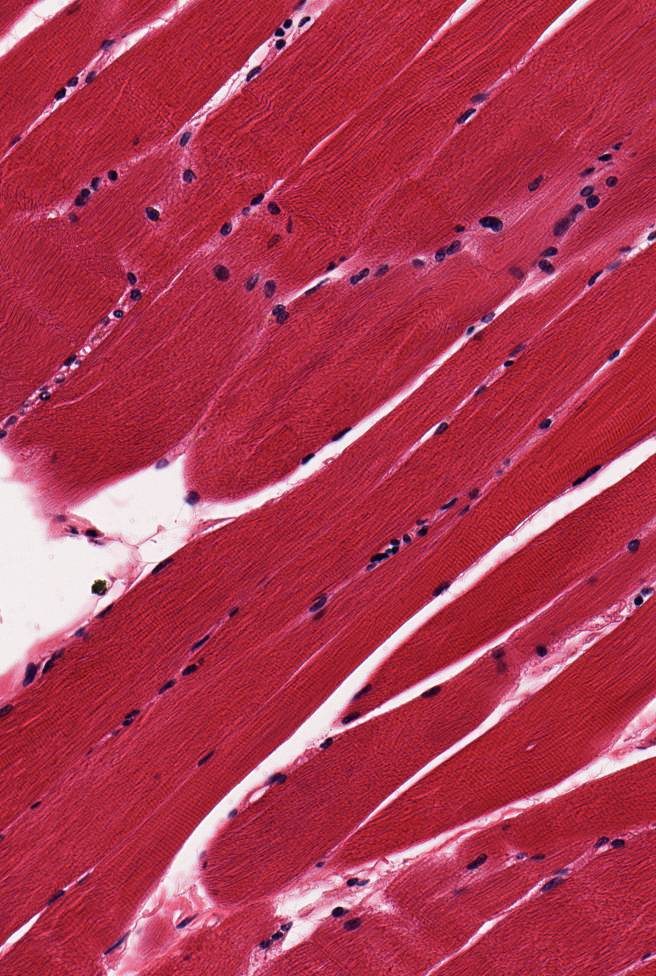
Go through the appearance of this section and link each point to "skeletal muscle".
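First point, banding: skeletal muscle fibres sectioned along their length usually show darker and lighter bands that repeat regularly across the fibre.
These fibres carry fine transverse cross-striations along their length, which goes with skeletal muscle.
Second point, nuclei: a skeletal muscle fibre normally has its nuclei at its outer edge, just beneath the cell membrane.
The dark, elongated nuclei here lie at the fibre edges rather than in the centres, which fits. Also noted: the cytoplasm is a uniform deep pink-red, and narrow connective tissue strands between the fibres carry rows of small dark nuclei.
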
